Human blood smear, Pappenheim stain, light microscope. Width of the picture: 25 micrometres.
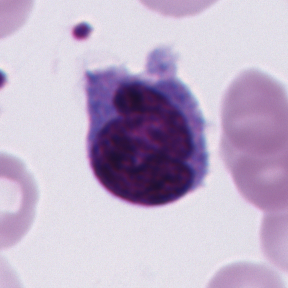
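Monocyte, the cell at the centre. Its upper edge is ragged and frayed, whereas the lower edge is smooth and rounded. A small pale bleb projects from the top right of the cell. The nucleus, about 11 by 9 micrometres, lies toward the bottom of the cell. No coarse coloured granules are present in the cytoplasm. Off the upper left, separate from the cell, lies a small dark purple dot.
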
